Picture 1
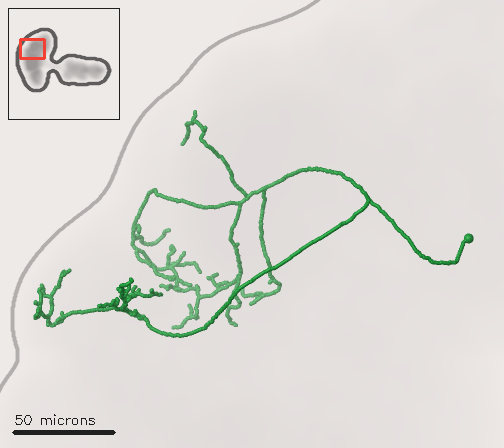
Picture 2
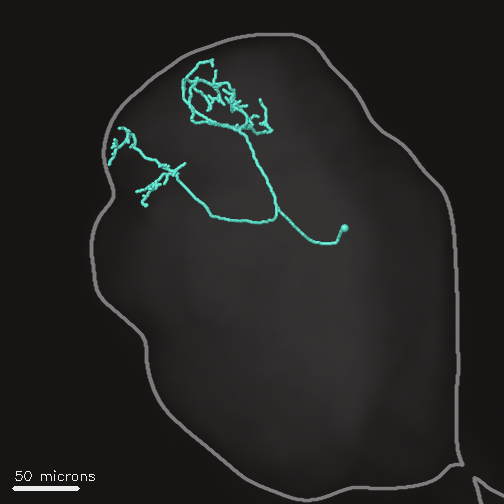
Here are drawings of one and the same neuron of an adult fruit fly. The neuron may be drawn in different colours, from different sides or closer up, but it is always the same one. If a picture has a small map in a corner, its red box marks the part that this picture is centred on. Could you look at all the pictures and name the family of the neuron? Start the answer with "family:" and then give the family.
family: hemilineage VLPl&p1_posterior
